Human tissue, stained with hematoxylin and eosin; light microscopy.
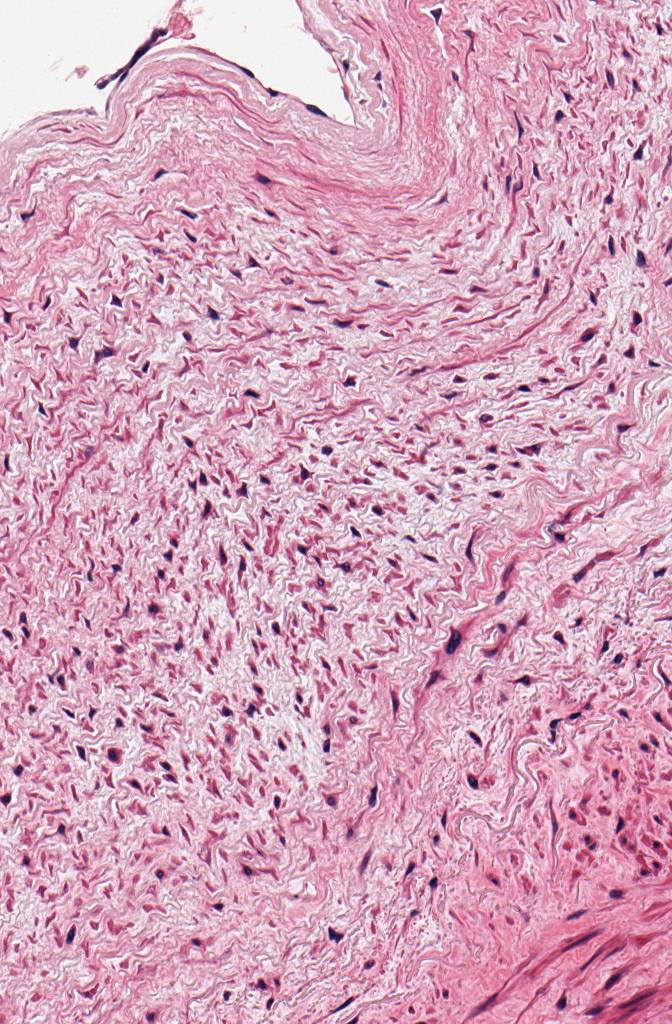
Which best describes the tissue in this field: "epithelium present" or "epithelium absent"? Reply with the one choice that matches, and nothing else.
Epithelium absent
